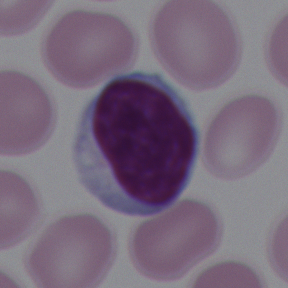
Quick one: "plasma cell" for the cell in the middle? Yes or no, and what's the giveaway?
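Start with the nucleus: it fills most of the cell, which goes with typical lymphocyte.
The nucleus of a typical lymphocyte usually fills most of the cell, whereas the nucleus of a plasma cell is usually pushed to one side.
Next, the cytoplasm is pale blue-grey and forms a crescent mainly along the left and lower side of the nucleus; its pale colour also goes with typical lymphocyte, not plasma cell.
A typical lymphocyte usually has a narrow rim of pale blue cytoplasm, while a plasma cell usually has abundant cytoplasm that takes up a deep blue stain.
The nucleus is oval in outline, and on its own this would fit either name.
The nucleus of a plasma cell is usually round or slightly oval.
The chromatin is dark purple and dense, no distinct granules are seen in the cytoplasm, and pink red cells without nuclei surround the cell. Taken together, these features show a typical lymphocyte rather than a plasma cell.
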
